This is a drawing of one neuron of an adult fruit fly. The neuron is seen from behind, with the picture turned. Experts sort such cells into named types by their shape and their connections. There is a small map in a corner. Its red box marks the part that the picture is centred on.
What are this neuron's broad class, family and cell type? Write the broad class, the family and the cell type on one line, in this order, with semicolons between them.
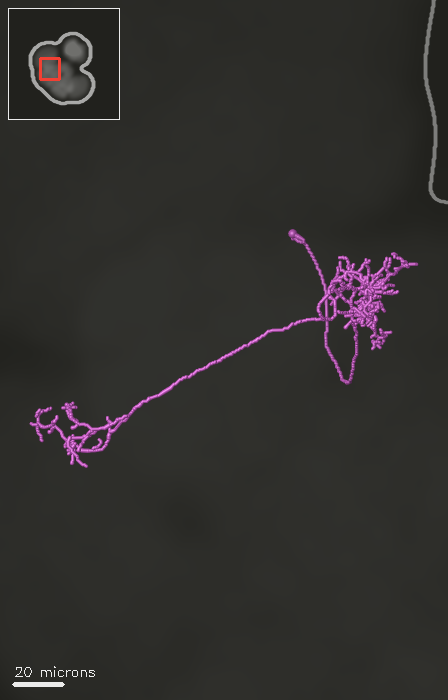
central-brain intrinsic neuron; hemilineage WEDa2; WEDPN1A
